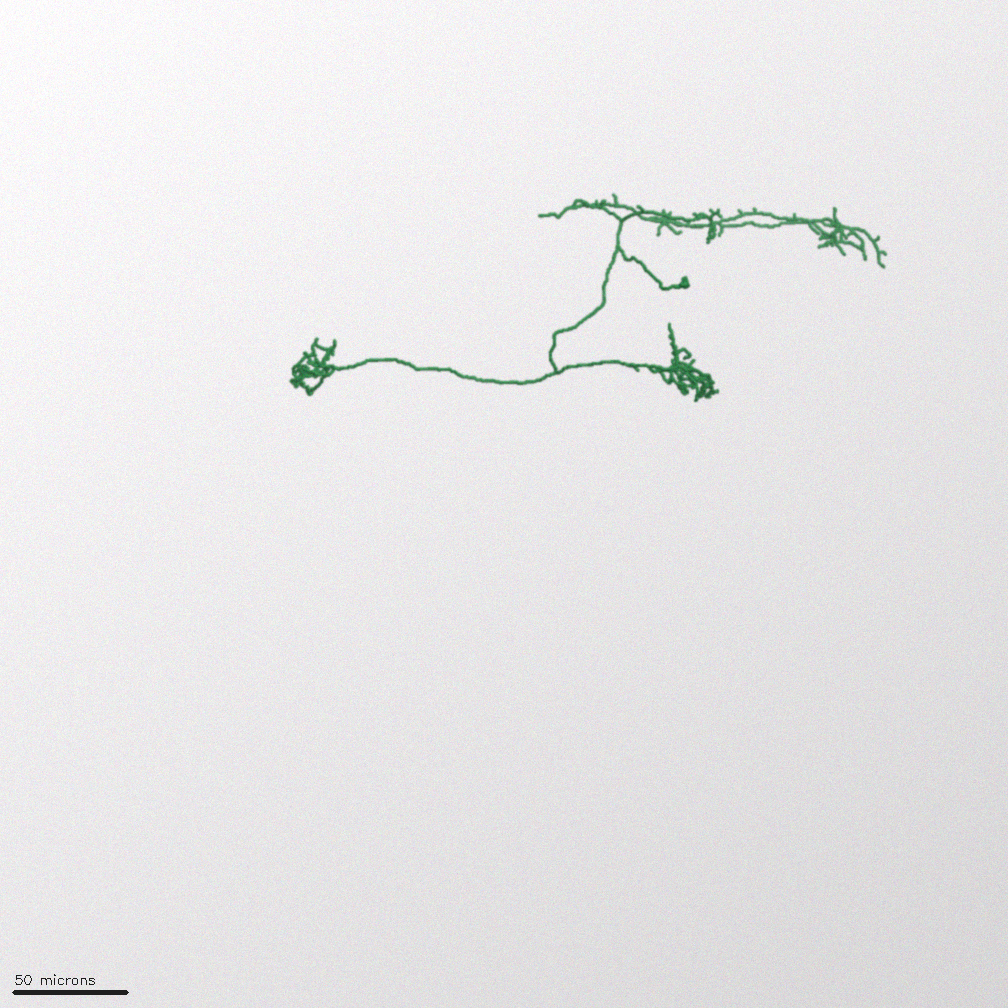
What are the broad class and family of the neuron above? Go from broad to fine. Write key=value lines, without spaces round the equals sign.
broad_class=central-brain intrinsic neuron
family=class DAN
